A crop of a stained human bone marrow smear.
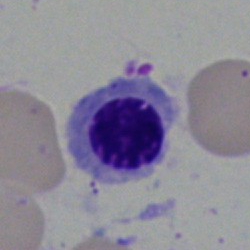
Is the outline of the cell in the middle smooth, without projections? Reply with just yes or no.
No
